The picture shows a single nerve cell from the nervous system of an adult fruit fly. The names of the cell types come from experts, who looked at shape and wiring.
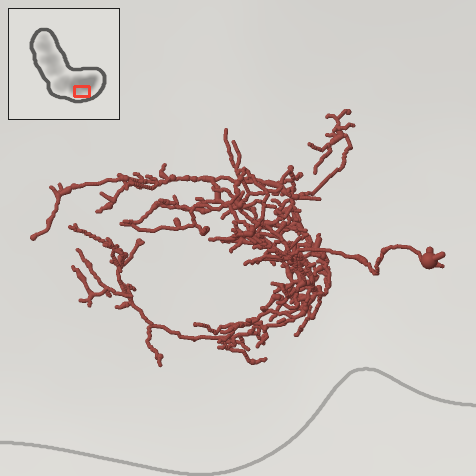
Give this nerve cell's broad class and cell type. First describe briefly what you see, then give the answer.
Its cell body lies on the right of the picture. The picture shows dozens of branch ends. Its broad class is central-brain intrinsic neuron. The cell type is GNG566.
